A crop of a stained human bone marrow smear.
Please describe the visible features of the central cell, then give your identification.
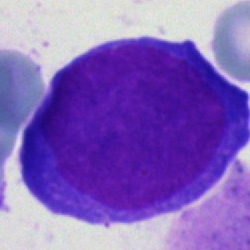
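Starting with the nucleus, the chromatin is finely dispersed and evenly purple, with no coarse clumps. Moving outward, the cytoplasm forms a narrow rim around it. That rim holds no distinct granules and no clear vacuoles. The cell is a blast.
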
